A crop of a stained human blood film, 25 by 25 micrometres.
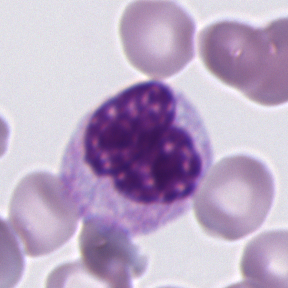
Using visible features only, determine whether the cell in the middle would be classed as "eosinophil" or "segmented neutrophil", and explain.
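It is a segmented neutrophil. Its pale greyish-lilac cytoplasm holds fine, faint pinkish-purple granules.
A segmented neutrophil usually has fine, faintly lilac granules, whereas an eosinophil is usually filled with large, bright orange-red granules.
The nucleus lies off-centre toward the upper right, measures about 10 micrometres across, and has dark purple, coarsely clumped chromatin with small pale gaps.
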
